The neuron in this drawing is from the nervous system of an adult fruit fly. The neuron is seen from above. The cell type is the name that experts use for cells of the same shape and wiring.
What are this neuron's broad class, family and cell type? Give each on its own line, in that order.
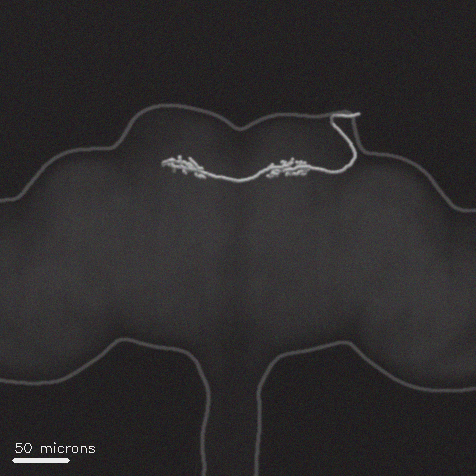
sensory neuron entering the brain
class olfactory
ORN_DP1m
